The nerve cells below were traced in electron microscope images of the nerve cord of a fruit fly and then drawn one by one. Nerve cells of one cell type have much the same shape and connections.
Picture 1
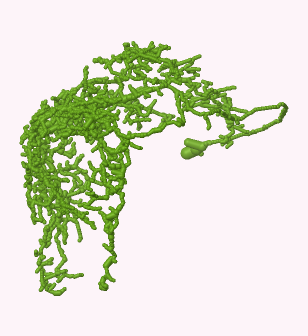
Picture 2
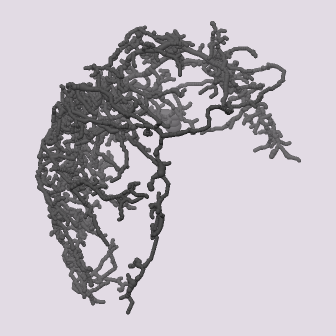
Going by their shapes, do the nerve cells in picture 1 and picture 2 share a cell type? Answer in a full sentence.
They are of the same cell type.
